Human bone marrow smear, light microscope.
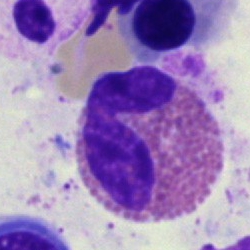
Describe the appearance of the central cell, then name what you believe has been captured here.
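The outline of the cell is roughly round. Along its left side lies the nucleus, a curved, kidney-like band whose concave side faces right. No nucleoli are visible within that nucleus. Answer: eosinophil.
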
